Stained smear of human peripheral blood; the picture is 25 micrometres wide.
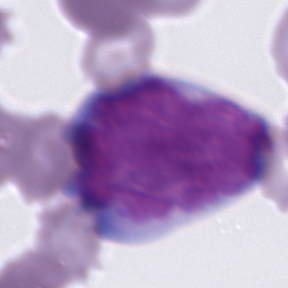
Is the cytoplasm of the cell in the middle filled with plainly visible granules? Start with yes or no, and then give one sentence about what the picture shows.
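No. No granules are visible in the cytoplasm.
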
